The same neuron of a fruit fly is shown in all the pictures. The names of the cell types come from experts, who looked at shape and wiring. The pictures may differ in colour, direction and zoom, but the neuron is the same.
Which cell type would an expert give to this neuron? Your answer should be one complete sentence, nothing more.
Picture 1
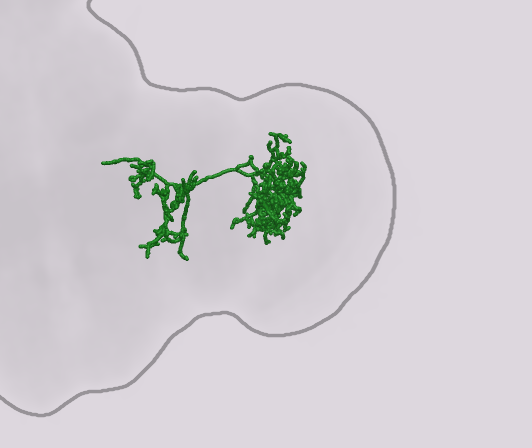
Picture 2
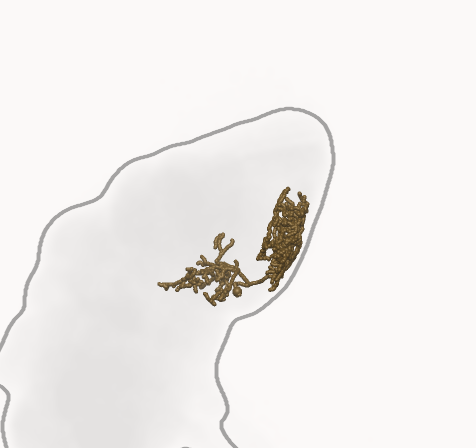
It is LPT51 that is the cell type of the neuron.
